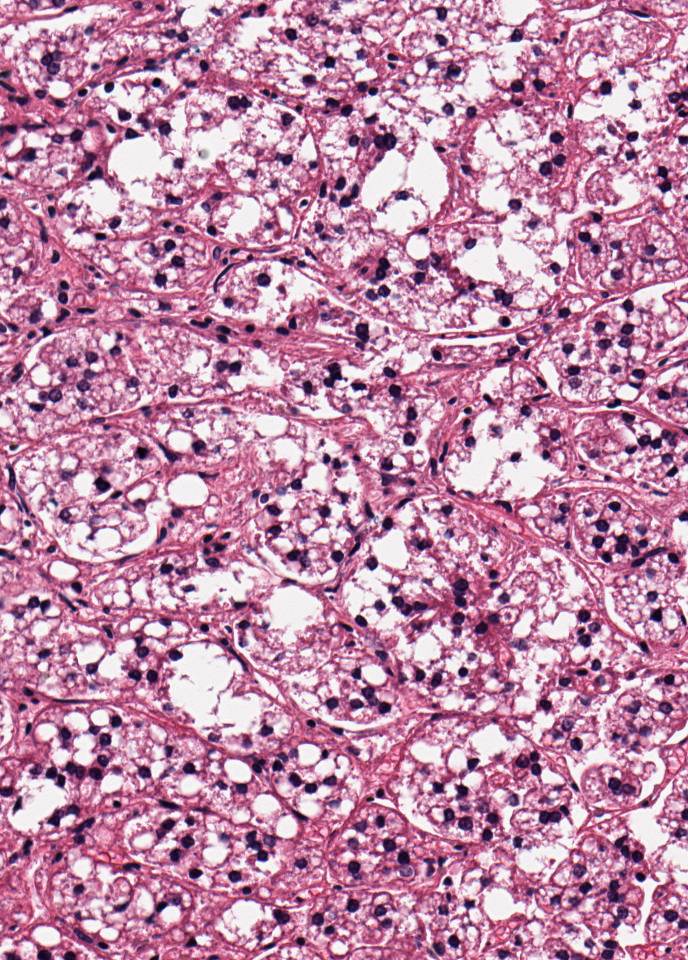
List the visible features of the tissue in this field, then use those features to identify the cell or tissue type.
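Vessels first: only thin-walled capillary channels in the partitions, none large or thick-walled. Nest cells: pale cytoplasm full of many clear vacuoles of varying size, and small, round, dark nuclei. No glands form true central lumens or papillary fronds. This is adrenal gland.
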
